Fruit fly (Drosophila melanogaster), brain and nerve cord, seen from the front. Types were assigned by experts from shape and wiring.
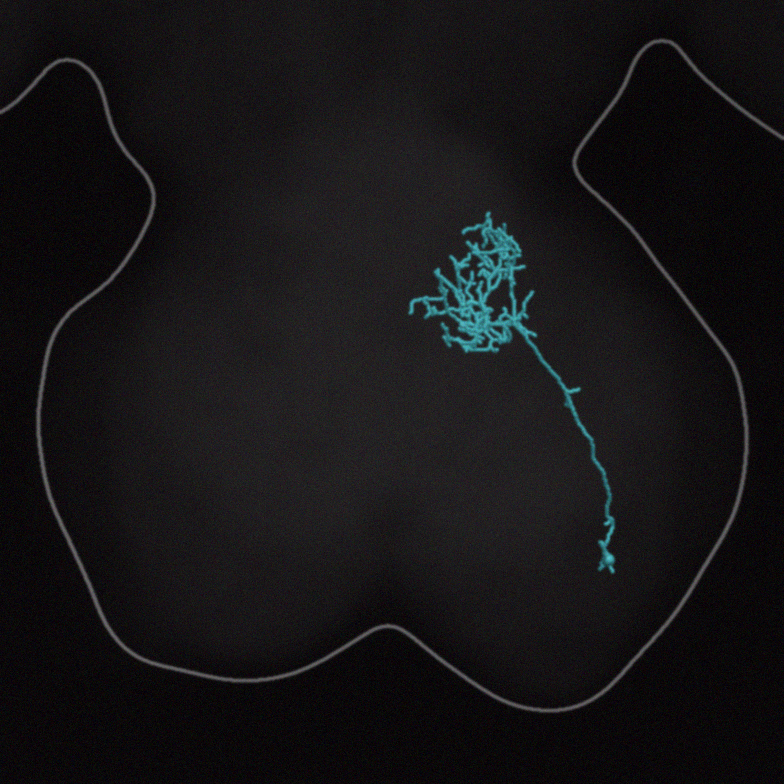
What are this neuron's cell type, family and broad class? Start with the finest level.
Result: IN16B104; hemilineage 16B; nerve-cord intrinsic neuron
